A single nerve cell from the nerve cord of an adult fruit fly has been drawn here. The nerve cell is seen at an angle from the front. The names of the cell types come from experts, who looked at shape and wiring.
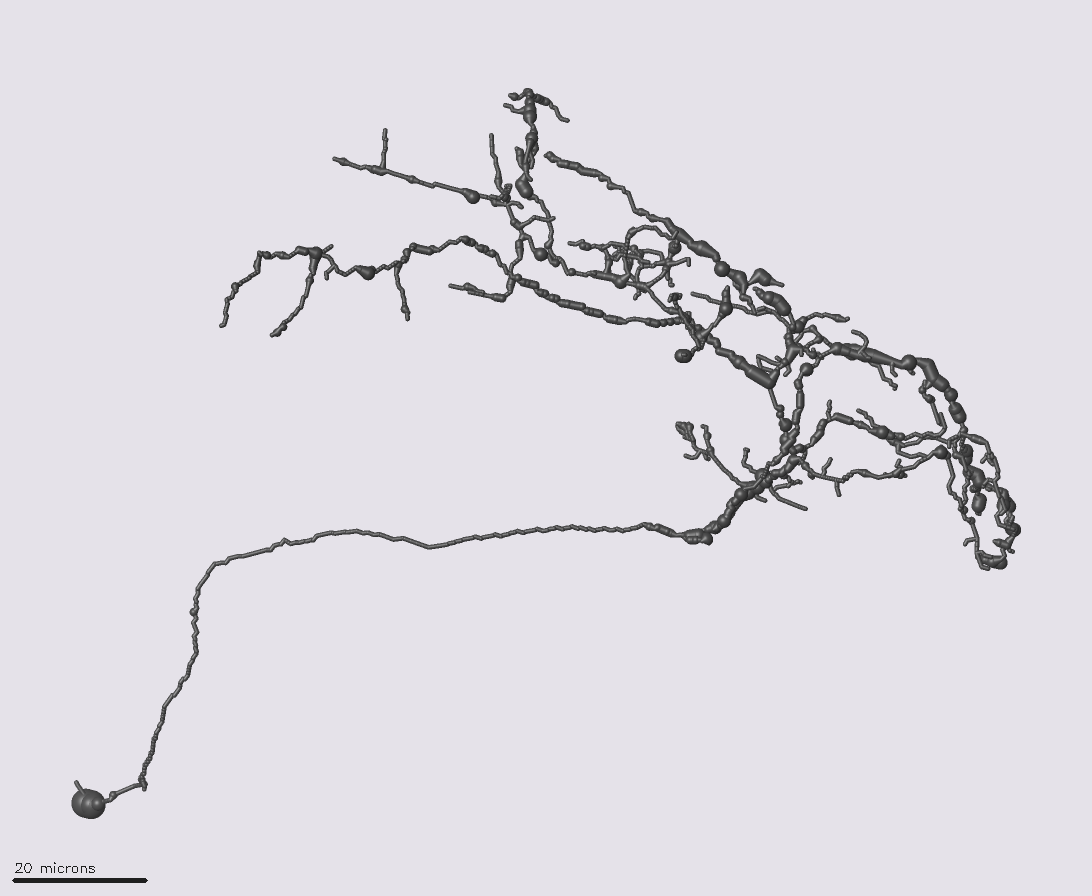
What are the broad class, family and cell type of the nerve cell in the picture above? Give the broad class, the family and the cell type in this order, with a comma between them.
nerve-cord intrinsic neuron, hemilineage 06B, IN06B066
